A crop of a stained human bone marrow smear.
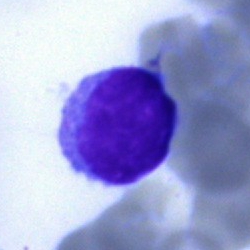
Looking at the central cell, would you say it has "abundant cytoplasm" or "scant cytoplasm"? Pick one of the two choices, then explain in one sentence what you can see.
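Scant cytoplasm. The nucleus fills most of the cell.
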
